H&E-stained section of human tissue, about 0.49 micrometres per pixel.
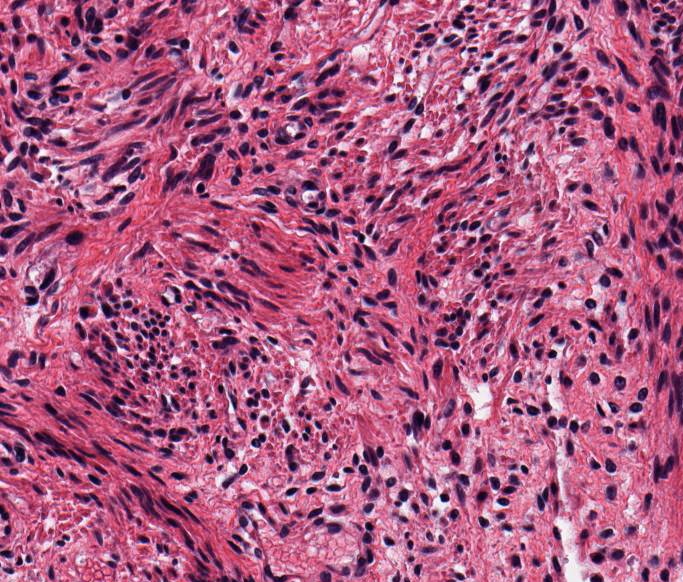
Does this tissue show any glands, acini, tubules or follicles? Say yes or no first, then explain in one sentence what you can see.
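No. No epithelium, glands or fat cells are present anywhere in the field.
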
